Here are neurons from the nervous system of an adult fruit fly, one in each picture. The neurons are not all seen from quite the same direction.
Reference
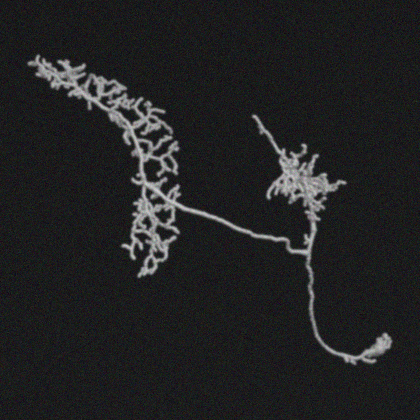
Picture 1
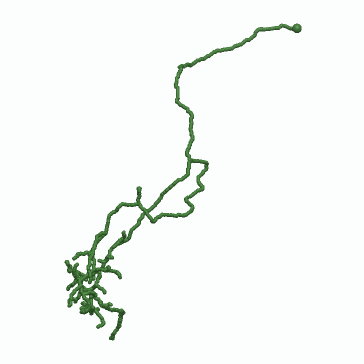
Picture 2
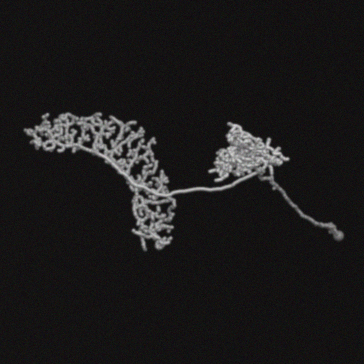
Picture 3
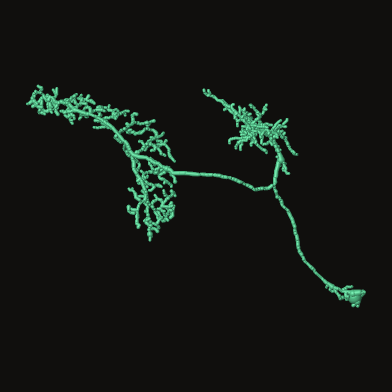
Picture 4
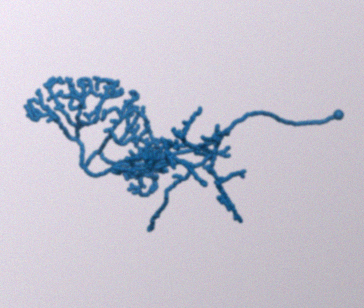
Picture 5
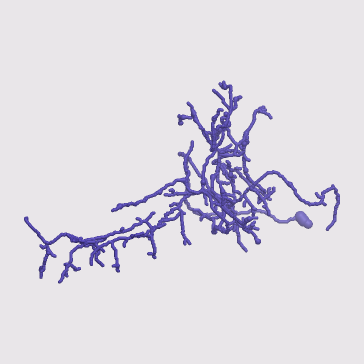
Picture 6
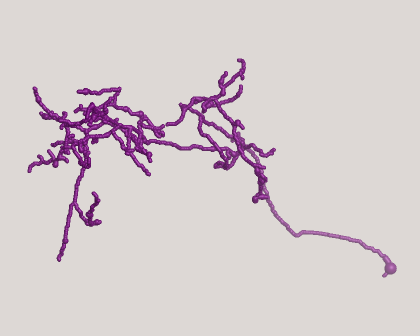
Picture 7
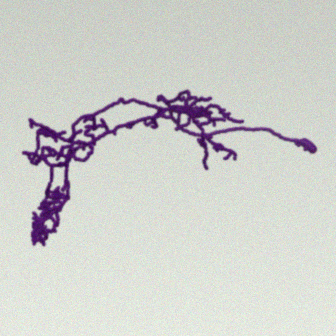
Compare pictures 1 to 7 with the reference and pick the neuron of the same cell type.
Picture 3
